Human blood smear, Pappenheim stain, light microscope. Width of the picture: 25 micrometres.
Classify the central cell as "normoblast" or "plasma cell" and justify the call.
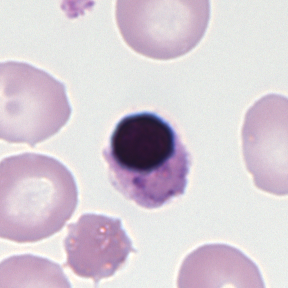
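Verdict: normoblast. Nucleus round, about 5 micrometres across, stained almost uniformly very dark purple, chromatin so dense that little inner structure shows. Nuclear edge smooth, no clefts or indentations. Nucleus toward the top of the cell, filling about 50% of its area; cell about 9 by 7 micrometres. Cytoplasm mostly below the nucleus, only a thin rim above; a few small dark purple specks in its lower part.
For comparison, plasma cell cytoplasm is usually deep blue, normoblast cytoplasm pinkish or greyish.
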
